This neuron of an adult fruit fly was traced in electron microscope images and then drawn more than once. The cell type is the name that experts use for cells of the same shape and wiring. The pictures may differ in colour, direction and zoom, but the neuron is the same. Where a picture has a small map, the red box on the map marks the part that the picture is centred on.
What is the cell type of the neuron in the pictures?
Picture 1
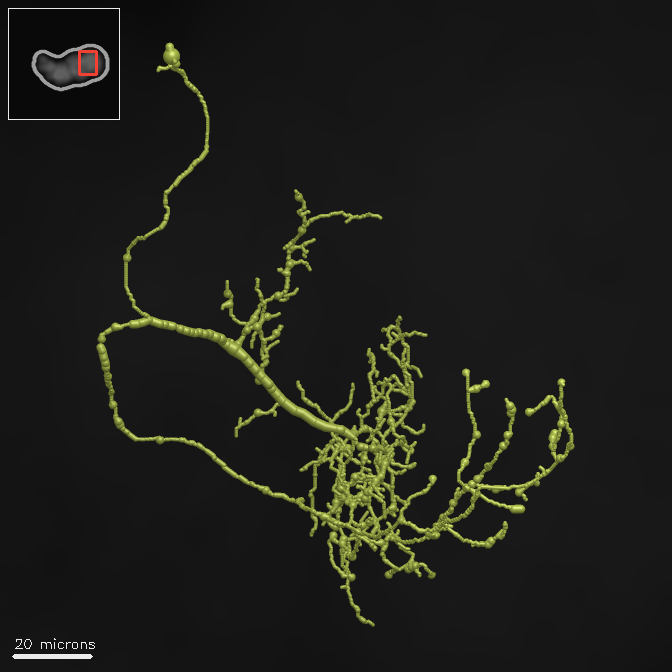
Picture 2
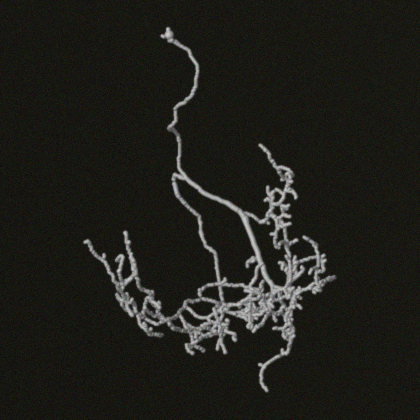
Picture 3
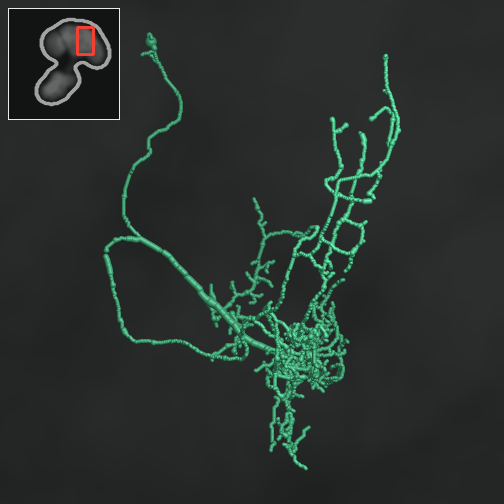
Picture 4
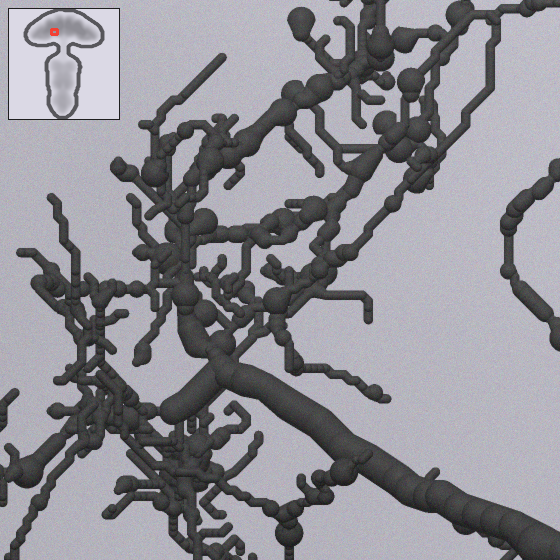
LAL203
